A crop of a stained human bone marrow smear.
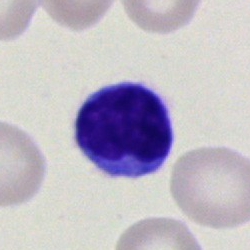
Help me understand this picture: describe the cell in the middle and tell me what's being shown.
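The outline of the cell is roughly round. Most of the cell is filled by the nucleus, whose chromatin is dark purple and densely clumped. Scant cytoplasm forms a narrow crescent at the bottom of the cell. This cell is a lymphocyte.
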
